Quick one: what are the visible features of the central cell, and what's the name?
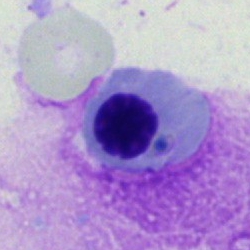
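Nucleus off-centre, toward the cell's left side. Chromatin dense, dark purple. Cytoplasm pale grey-blue. Small dark blue dot in a clear halo, just below and to the right of the nucleus. Cell: erythroblast.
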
